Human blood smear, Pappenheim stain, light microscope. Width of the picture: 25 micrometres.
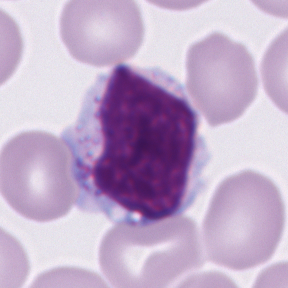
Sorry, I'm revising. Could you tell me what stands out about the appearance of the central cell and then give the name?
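Angular in outline, the nucleus has fairly straight sides and distinct corners. Its left side carries a shallow concave indentation. The chromatin is dark purple and condensed into coarse clumps. The cytoplasm is pale blue. The cell is a large granular lymphocyte.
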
